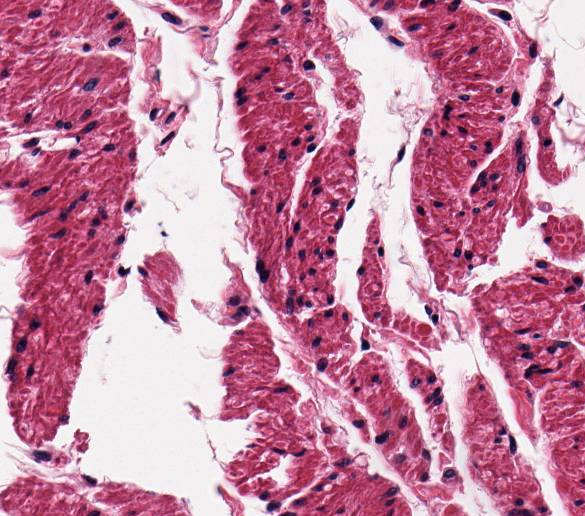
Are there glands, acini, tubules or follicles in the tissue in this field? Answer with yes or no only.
No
